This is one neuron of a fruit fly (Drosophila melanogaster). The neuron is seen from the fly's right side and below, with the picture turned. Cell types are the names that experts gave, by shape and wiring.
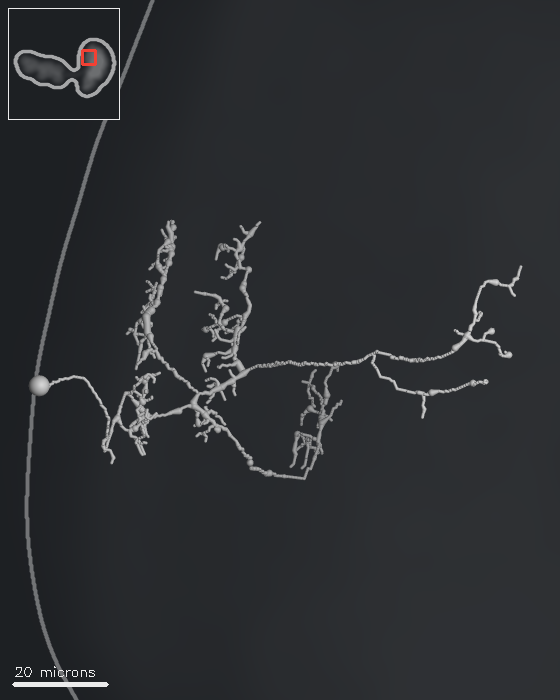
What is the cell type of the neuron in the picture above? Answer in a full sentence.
The cell type is Y12.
